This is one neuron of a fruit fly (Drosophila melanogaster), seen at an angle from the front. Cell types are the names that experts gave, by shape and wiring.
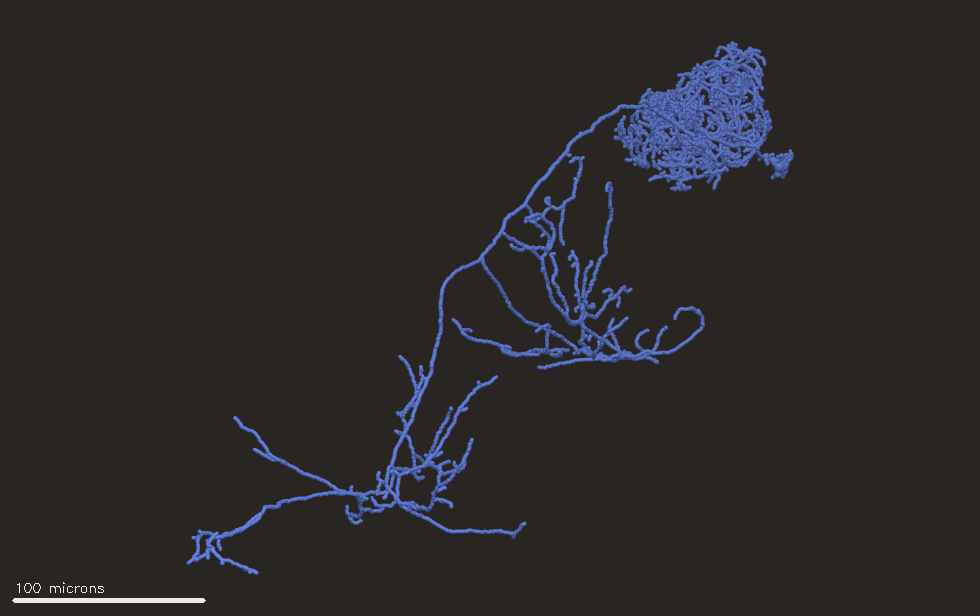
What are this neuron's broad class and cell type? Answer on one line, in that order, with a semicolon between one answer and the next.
nerve-cord intrinsic neuron; INXXX084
